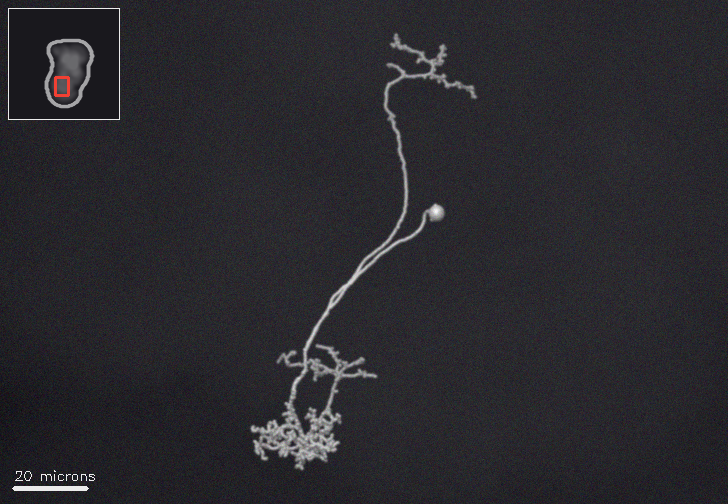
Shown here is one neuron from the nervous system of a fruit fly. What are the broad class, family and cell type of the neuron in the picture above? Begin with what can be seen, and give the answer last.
The cell body is in the middle of the picture. By the scale bar it is about 120 microns tall in this view. This is a visual projection neuron. Its family is LLPC. Its cell type is LLPC2.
